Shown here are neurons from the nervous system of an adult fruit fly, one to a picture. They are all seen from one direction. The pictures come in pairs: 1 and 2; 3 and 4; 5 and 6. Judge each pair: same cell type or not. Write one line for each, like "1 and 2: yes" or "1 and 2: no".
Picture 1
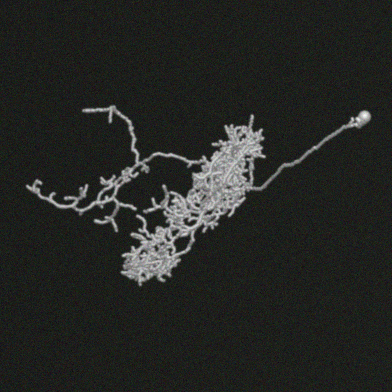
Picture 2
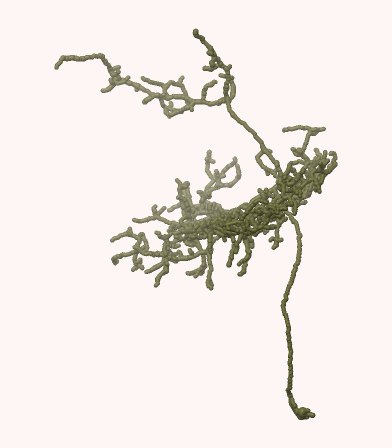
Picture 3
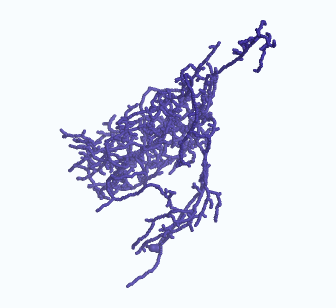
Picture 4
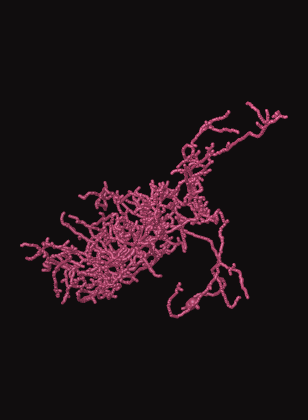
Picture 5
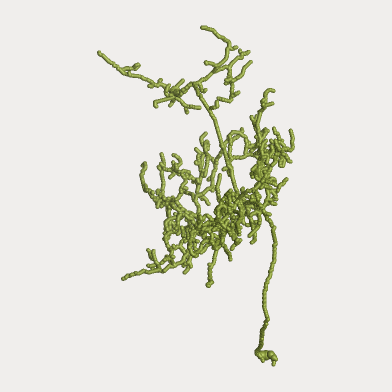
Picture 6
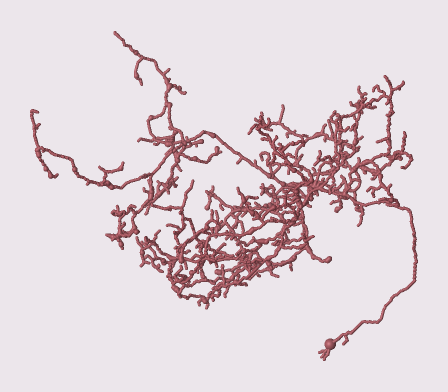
1 and 2: yes
3 and 4: yes
5 and 6: no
